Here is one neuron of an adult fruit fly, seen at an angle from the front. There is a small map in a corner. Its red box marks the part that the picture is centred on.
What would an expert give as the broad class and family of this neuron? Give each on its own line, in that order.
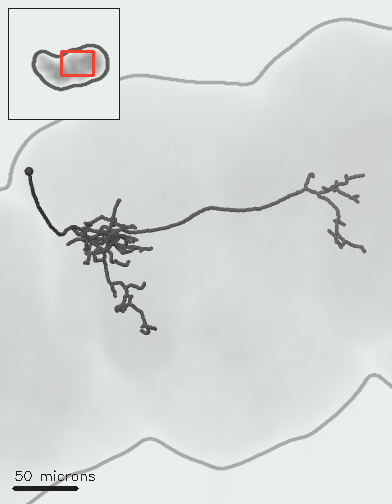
central-brain intrinsic neuron
hemilineage LHl4_posterior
